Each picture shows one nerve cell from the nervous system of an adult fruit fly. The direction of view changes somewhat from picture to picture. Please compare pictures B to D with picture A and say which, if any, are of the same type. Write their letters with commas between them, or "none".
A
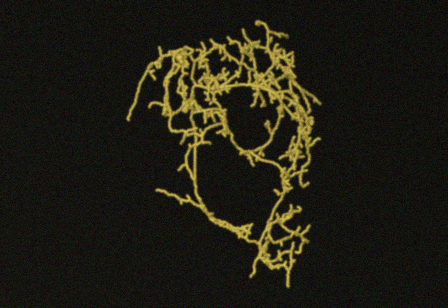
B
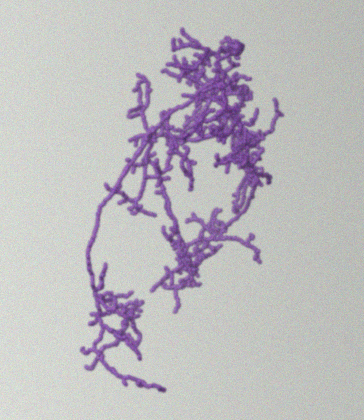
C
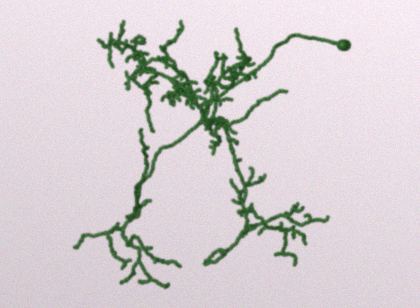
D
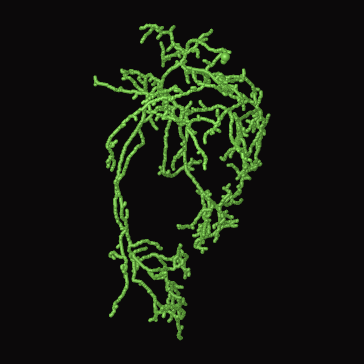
B, D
